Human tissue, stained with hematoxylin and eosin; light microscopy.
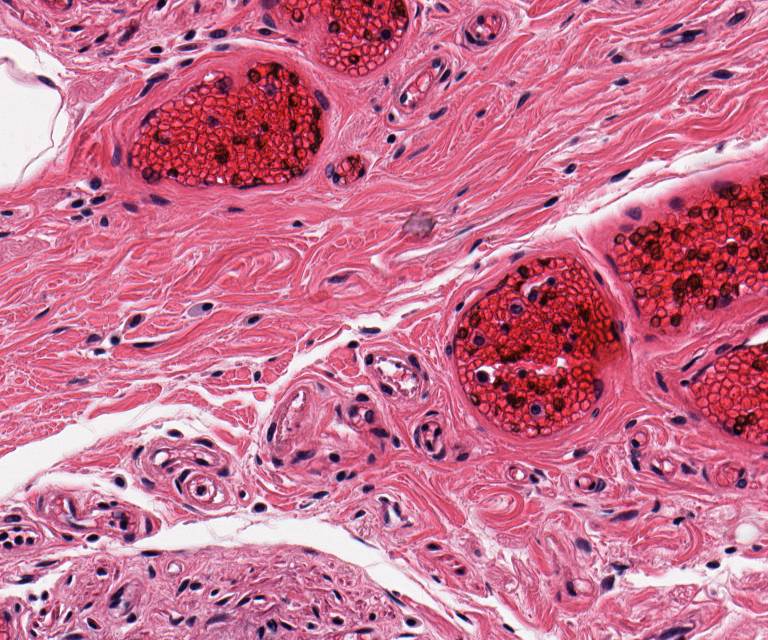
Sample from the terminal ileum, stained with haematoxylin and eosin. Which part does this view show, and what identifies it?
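Dense connective tissue, made of dense, wavy, pink collagen, lies between several rounded, sharply bounded, deep red nests in the upper and right parts of the field. Its nuclei are sparse, thin, dark and spindle-shaped, and many small vessels with concentrically layered walls cluster in the lower half.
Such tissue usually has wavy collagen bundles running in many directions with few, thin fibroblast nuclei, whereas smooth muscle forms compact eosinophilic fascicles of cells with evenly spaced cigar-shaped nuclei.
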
